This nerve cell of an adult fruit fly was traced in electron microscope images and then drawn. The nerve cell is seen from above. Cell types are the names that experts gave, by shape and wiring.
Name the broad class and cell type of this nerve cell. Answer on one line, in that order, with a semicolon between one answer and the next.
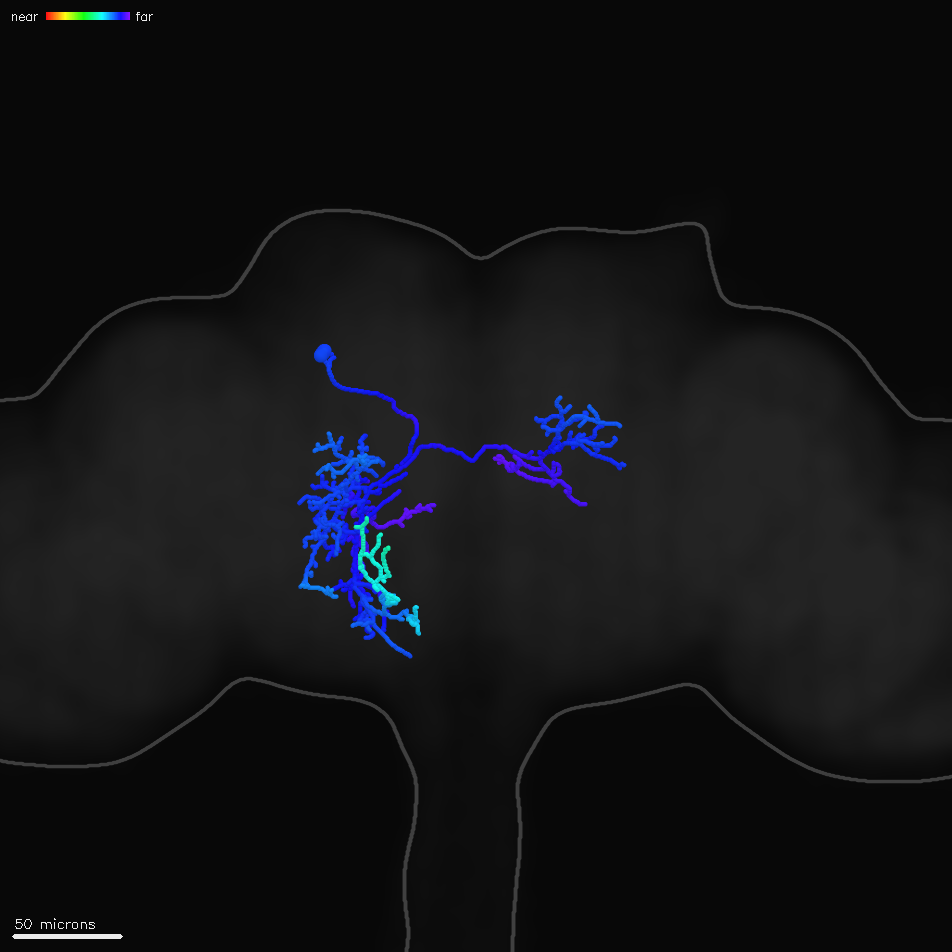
central-brain intrinsic neuron; GNG205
